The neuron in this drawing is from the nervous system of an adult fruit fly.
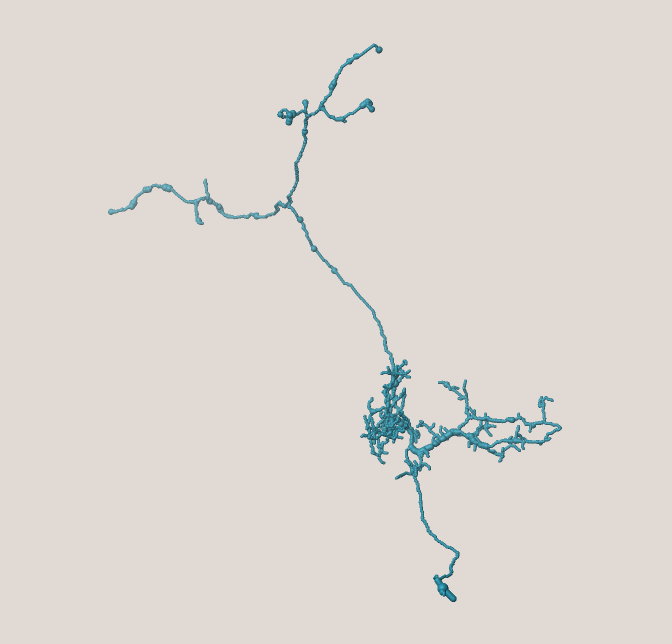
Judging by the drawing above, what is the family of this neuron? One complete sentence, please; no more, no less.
By its family, the neuron is hemilineage 08B.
